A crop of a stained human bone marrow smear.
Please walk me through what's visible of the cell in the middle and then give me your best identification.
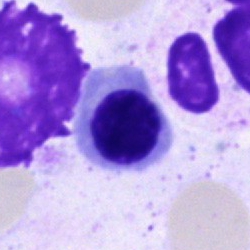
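Its chromatin is dense and takes a very dark purple stain, and no nucleoli can be made out in the nucleus. Around it, the cytoplasm is a pale greyish blue and carries no granules. The cell is an erythroblast.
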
